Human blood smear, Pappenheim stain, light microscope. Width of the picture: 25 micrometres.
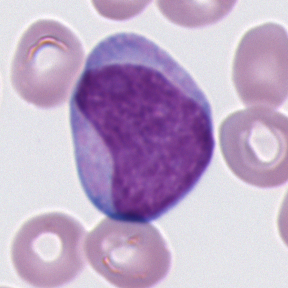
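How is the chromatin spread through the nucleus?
Finely granular and evenly spread, without coarse dark clumps.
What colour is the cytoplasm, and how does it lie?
Pale blue, turning a deeper blue at the outer rim; it forms a broad crescent along the upper and left sides of the nucleus and contains no vacuoles.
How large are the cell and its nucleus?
The cell is about 17 by 12 micrometres and the nucleus about 14 by 11 micrometres, filling about 70% of the cell's area.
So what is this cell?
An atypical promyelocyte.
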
